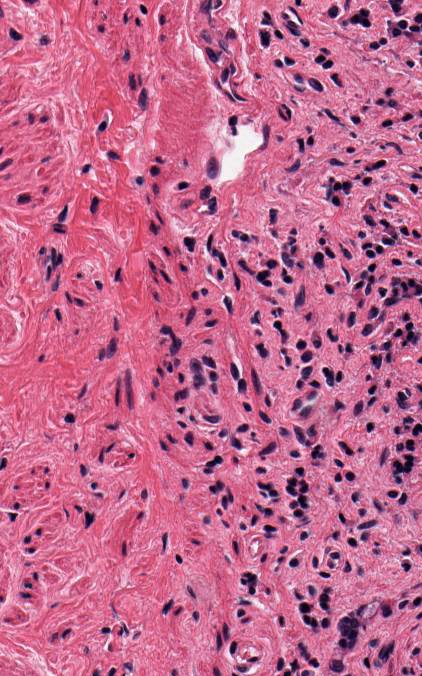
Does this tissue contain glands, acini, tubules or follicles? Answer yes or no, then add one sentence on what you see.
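No. No glands or tubules are present anywhere in the field.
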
